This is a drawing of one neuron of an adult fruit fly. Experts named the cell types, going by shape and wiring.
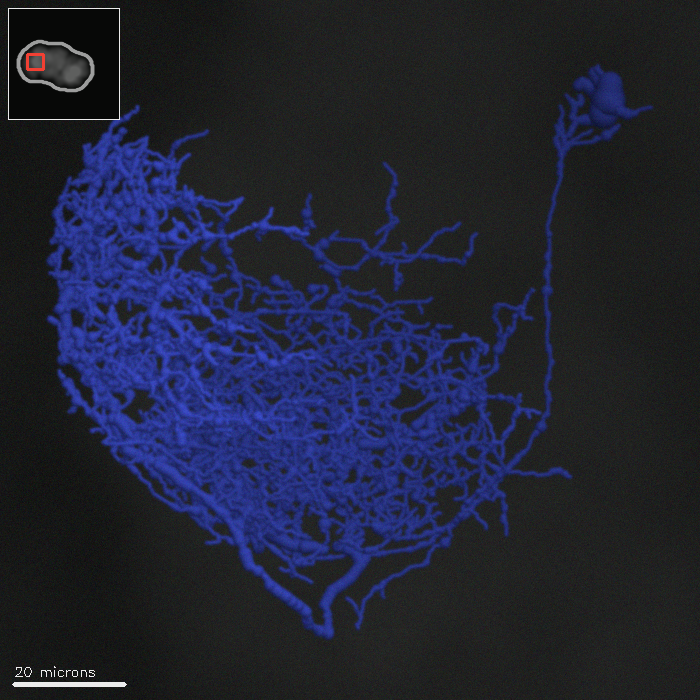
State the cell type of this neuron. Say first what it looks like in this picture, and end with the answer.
By the scale bar it is about 110 microns wide in this view. The picture shows more than a hundred branch ends. Its broad class is central-brain intrinsic neuron. It is of cell type AVLP537.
